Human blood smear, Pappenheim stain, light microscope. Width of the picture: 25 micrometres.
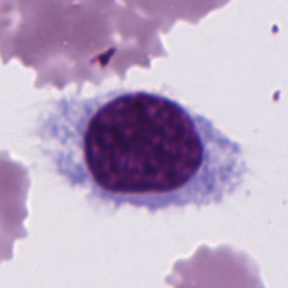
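Hairy cell in a stained peripheral blood smear, about 18 by 10 micrometres. Its nucleus looks round to slightly oval, about 11 by 9 micrometres, with a smooth outline and no indentation. The nucleus seems to fill about 60% of the cell's area. The pale blue cytoplasm lies mostly to the left and right of the nucleus; above and below, only a thin rim remains. Along the lower border of the cytoplasm, short spiky projections can be made out.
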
